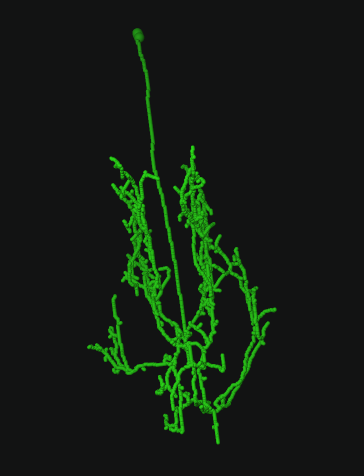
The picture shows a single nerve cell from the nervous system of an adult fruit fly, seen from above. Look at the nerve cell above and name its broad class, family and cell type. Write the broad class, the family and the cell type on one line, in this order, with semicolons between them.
nerve-cord intrinsic neuron; hemilineage 00A; IN00A045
